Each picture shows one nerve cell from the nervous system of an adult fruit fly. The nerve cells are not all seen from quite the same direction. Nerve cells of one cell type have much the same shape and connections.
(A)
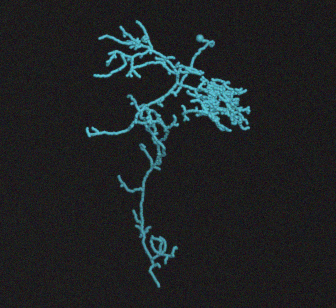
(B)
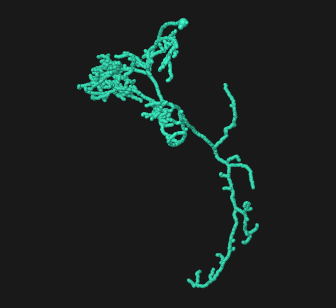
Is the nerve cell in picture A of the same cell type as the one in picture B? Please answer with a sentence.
They are of the same cell type.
